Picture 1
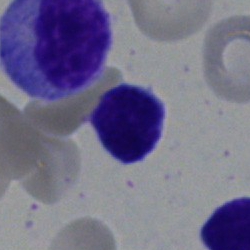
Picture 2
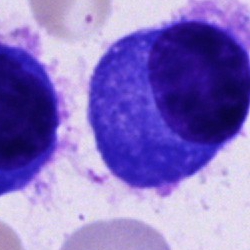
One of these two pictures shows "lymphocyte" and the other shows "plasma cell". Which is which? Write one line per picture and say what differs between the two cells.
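Picture 1: lymphocyte. Little or no cytoplasm is visible around the nucleus.
Picture 2: plasma cell. The cytoplasm is abundant and stains deep blue.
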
